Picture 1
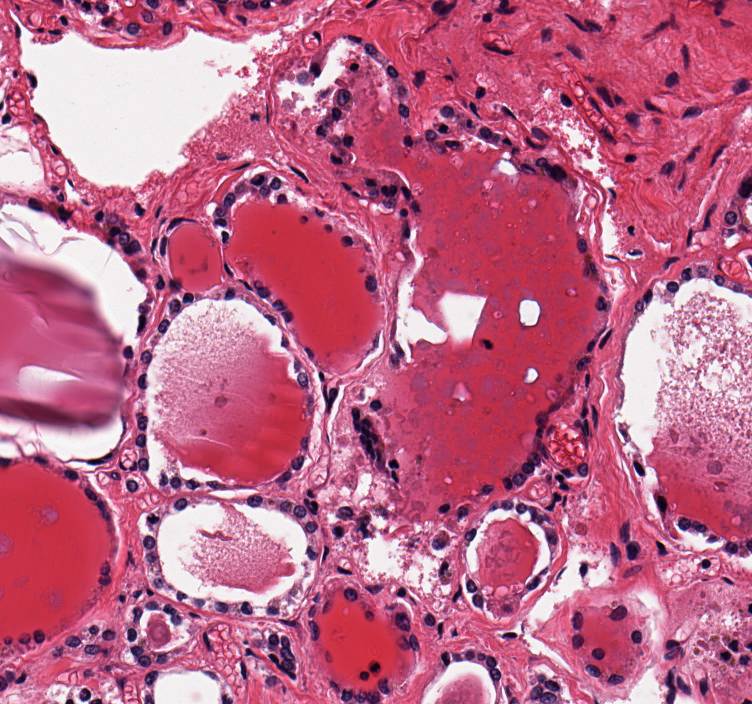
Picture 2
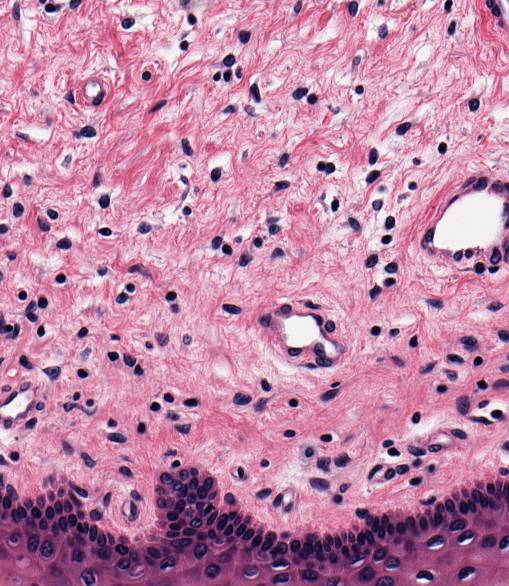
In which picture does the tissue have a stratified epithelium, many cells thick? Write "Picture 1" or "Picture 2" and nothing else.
Picture 2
